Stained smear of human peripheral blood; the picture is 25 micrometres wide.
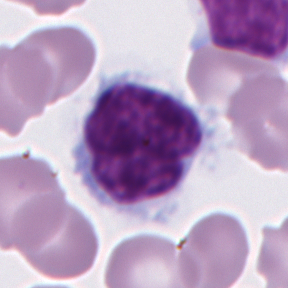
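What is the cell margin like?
Ragged rather than smooth, with fine frayed wisps of cytoplasm.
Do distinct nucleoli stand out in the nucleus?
No.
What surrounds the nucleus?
A narrow rim of pale grey-blue cytoplasm with no distinct purple granules.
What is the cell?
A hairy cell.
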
